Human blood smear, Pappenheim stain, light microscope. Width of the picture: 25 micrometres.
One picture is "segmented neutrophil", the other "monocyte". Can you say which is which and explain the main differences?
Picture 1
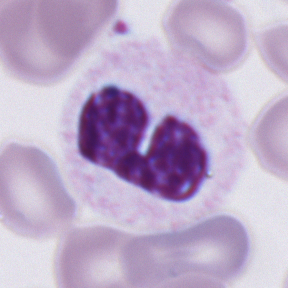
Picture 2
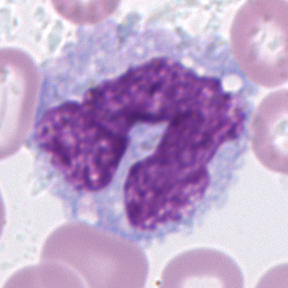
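In picture 1 is a segmented neutrophil; picture 2 holds a monocyte. The nuclei differ: in picture 2 the nucleus is bent into a horseshoe opening downward, with purple, mottled chromatin showing paler spots between darker strands, while in picture 1 the chromatin is dark purple and coarsely clumped, with no nucleoli visible.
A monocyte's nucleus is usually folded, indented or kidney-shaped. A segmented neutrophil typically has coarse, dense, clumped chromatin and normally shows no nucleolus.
The cytoplasm differs as well: the segmented neutrophil has fine pinkish-lilac granules scattered evenly through it, whereas the monocyte's cytoplasm is pale grey-blue and contains no coarse coloured granules.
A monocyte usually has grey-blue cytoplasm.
The monocyte also has a small round clear vacuole in the cytoplasm at the upper right of its nucleus and an irregular, faintly ragged outline, while the segmented neutrophil's cytoplasm contains no vacuoles. A small dark purple fragment lies just above the top edge of the segmented neutrophil.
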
